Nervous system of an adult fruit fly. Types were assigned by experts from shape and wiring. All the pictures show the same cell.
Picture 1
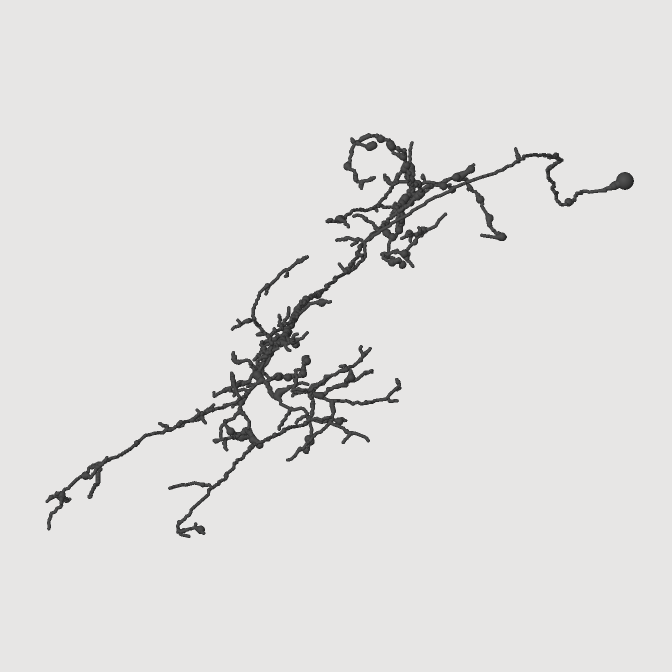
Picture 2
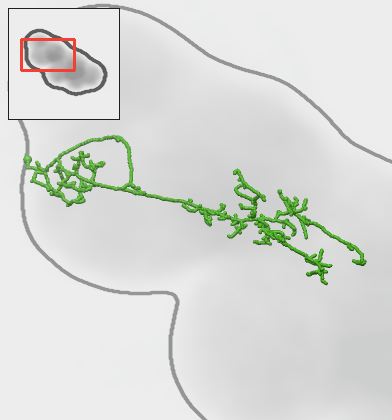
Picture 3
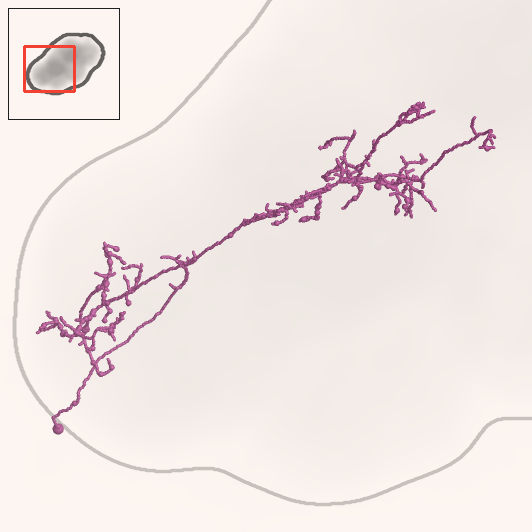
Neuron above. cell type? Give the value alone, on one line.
IN21A043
